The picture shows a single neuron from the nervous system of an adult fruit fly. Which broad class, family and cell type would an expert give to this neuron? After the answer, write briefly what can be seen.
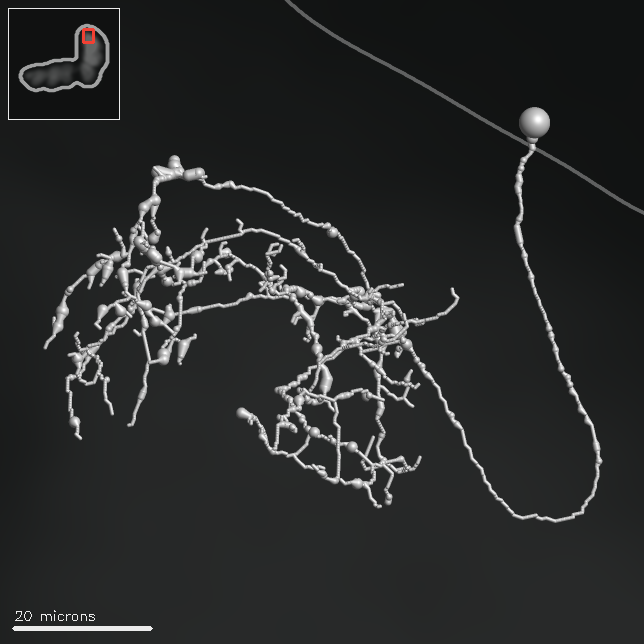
This is a central-brain intrinsic neuron. The family is hemilineage LHl4_dorsal. Its cell type is LHAV4g4_b. It is in the brain and does not reach the nerve cord. From left to right in the picture it spans about 80 microns. The picture shows dozens of branch ends.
